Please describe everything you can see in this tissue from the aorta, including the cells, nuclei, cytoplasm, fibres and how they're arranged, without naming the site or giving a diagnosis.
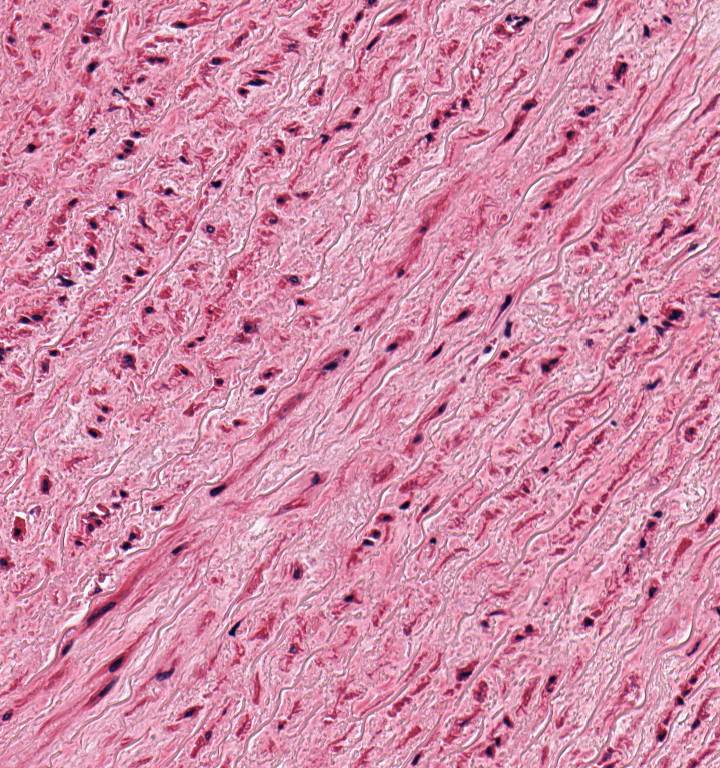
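Let me see... fibres cross the whole field on a diagonal, from lower left to upper right. Their course is wavy, not straight. Most of the nuclei are elongated and lie parallel to those fibres. The nuclei are dark purple, scattered singly and fairly evenly throughout.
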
